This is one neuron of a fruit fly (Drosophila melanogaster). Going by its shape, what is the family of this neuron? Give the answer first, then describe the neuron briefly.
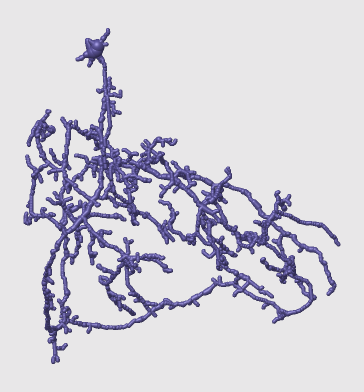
The family is hemilineage 20A.22A. Its broad class is nerve-cord intrinsic neuron. Dozens of branch ends can be seen. As drawn here it is about as wide as it is tall.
